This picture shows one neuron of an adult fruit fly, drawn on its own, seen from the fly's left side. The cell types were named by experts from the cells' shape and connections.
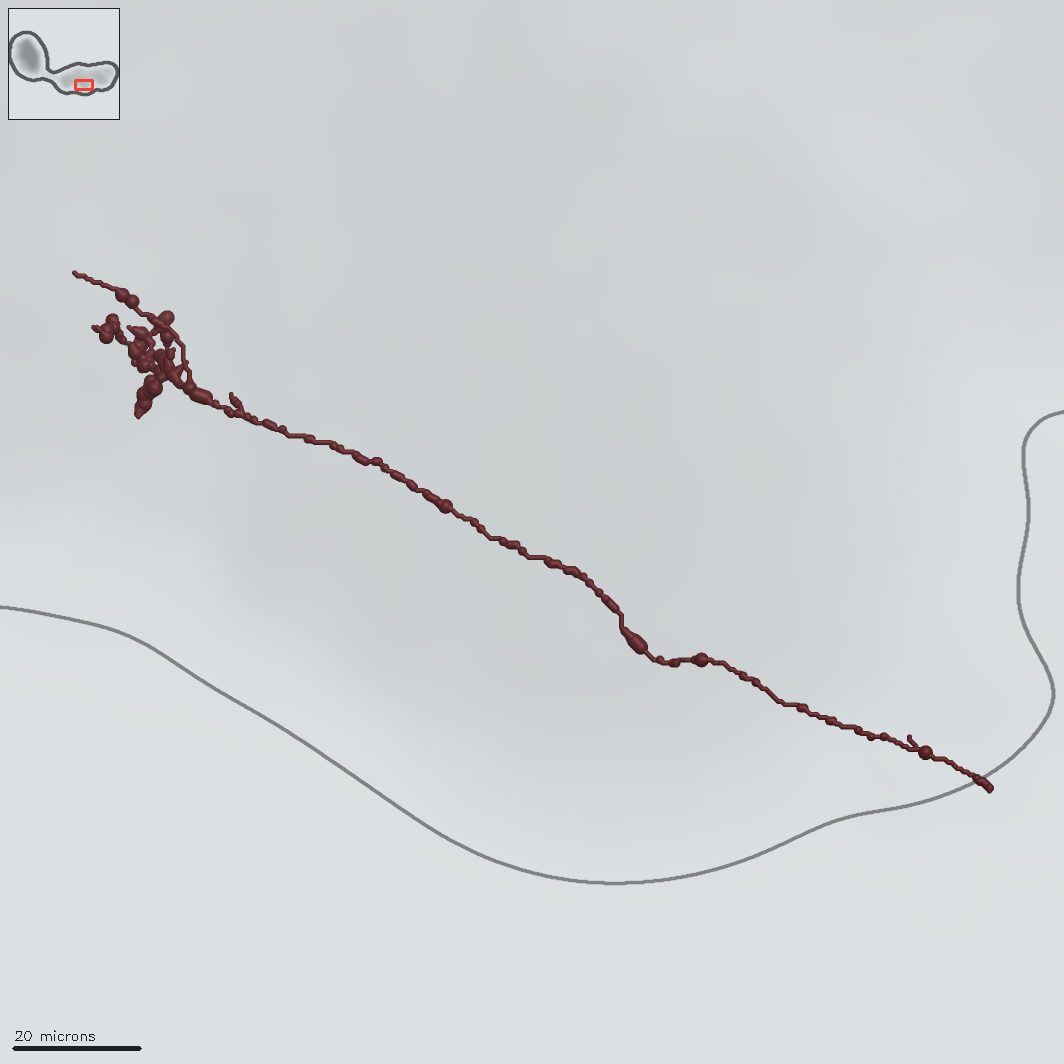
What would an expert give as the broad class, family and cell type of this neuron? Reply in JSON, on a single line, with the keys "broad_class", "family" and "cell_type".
{"broad_class": "sensory neuron entering the nerve cord", "family": "class mechanosensory proprioceptive", "cell_type": "SNpp56"}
